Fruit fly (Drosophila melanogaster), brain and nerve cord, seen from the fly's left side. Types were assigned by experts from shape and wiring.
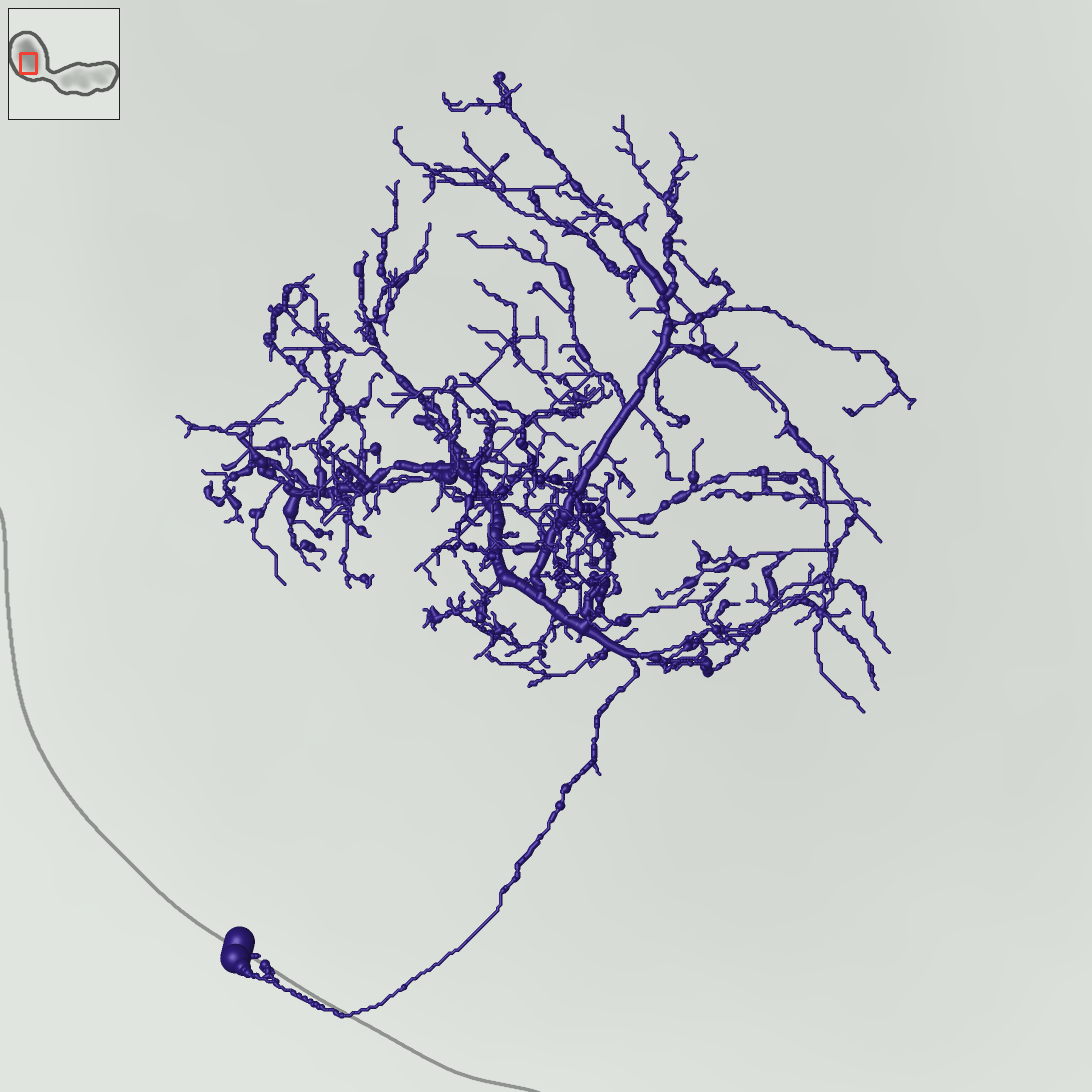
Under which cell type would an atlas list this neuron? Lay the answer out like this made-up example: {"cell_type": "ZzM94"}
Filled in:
{"cell_type": "CB0397"}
